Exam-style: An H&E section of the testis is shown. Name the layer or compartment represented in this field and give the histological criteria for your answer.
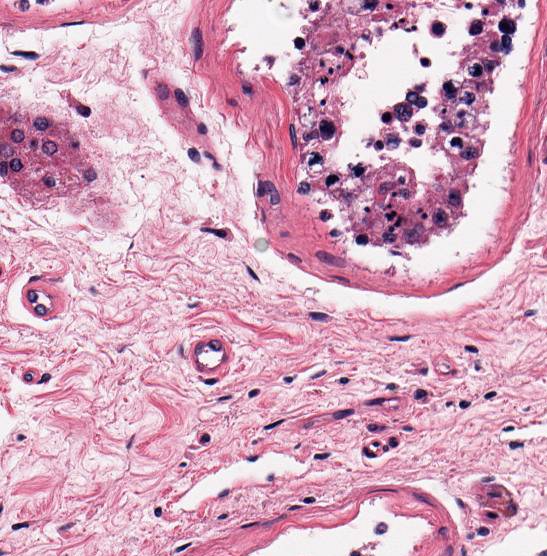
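Loose connective tissue, the stroma filling the centre and lower left: its collagen fibres are loose, pale pink and wavy, with scattered spindle-shaped nuclei.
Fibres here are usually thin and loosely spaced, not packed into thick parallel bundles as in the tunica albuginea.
Upper right, a large tubule has a thick, layered pink wall and loose rounded cells in its lumen.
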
